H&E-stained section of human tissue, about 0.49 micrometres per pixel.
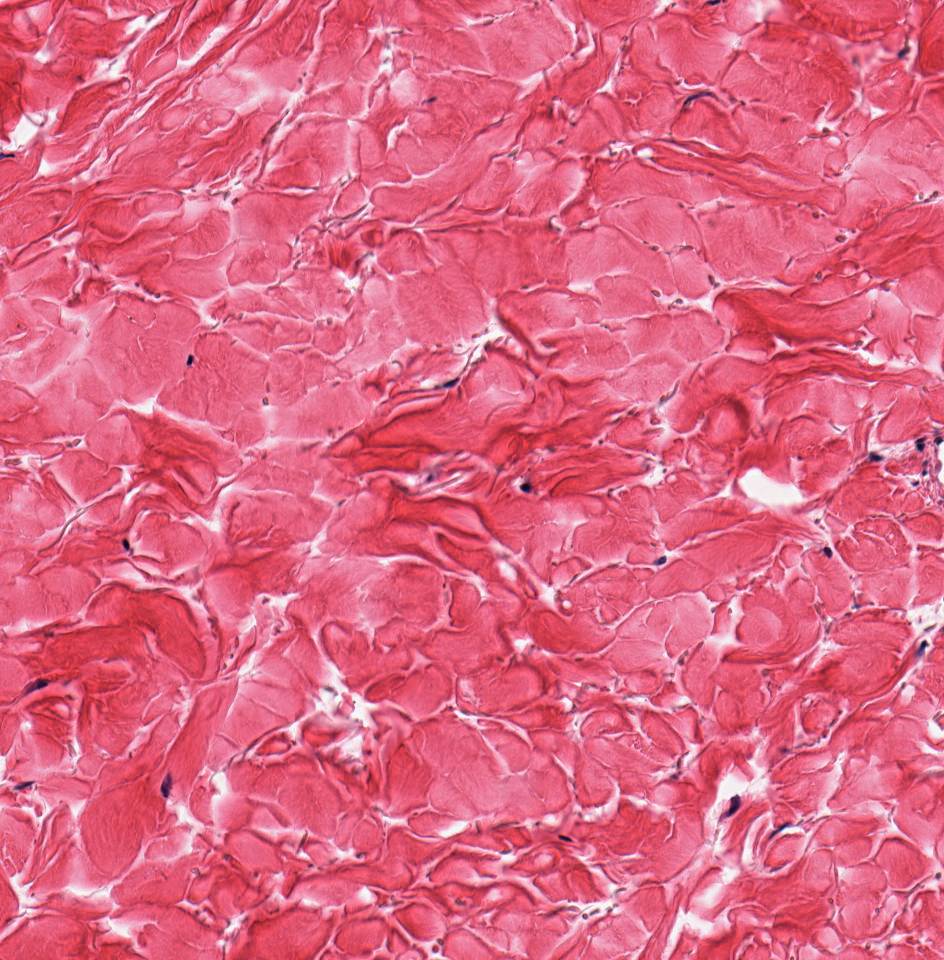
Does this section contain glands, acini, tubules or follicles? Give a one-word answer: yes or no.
No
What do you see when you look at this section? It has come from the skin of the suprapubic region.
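The entire field consists of closely packed, irregular, angular eosinophilic profiles. Nuclei are sparse throughout. Those present are small, dark and elongated, lying in the clefts between the bundles. Pink-red staining dominates the field, with hardly any blue.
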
